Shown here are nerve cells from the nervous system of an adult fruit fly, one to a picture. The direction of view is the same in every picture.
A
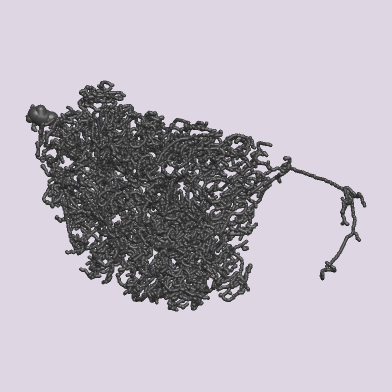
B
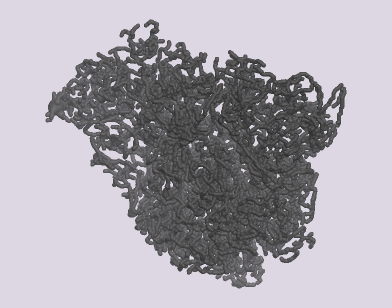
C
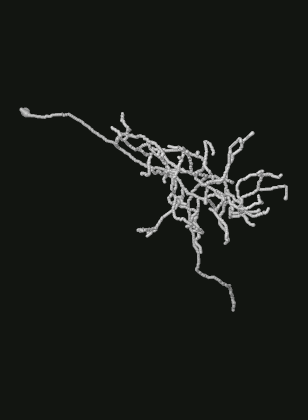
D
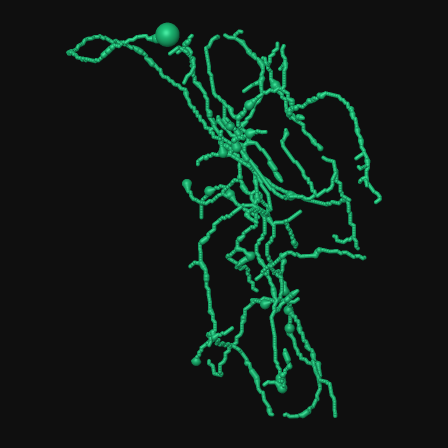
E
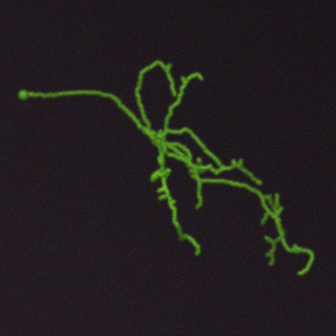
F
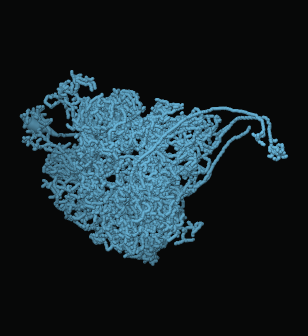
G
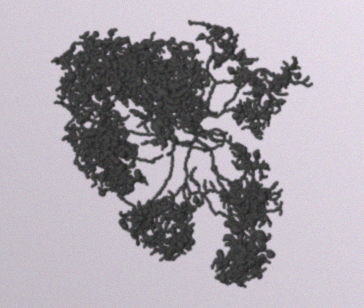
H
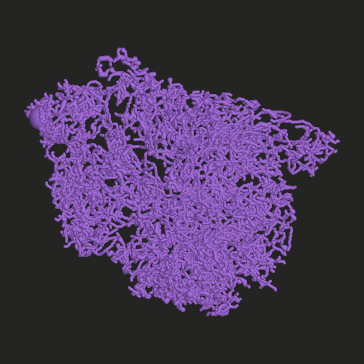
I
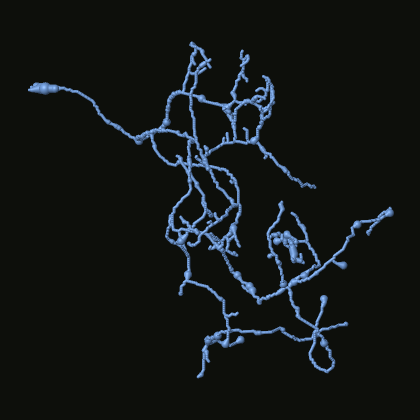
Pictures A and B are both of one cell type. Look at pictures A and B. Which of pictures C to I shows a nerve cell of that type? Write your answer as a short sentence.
Picture F shows a nerve cell of the same cell type.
